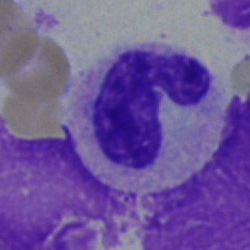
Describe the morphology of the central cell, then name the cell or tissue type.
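First, the nucleus: it is one curved band, bent into a C. The open side of that C faces to the right. Its chromatin is dark purple and coarsely clumped, with small paler patches here and there. Around it, the cytoplasm is plentiful and pale pinkish-lilac. So this is a band neutrophil.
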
